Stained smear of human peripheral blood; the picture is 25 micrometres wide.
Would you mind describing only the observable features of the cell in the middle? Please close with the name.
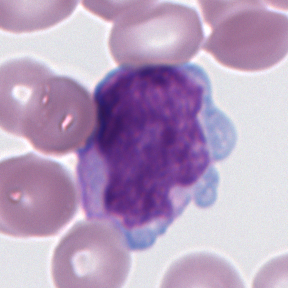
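Look at the nucleus: it is one irregular mass, not divided into separate lobes, and its chromatin is dark purple with a fine mottling. The cytoplasm is pale blue, and rounded pale blue blebs bulge out on the right side. This is an atypical promyelocyte.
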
